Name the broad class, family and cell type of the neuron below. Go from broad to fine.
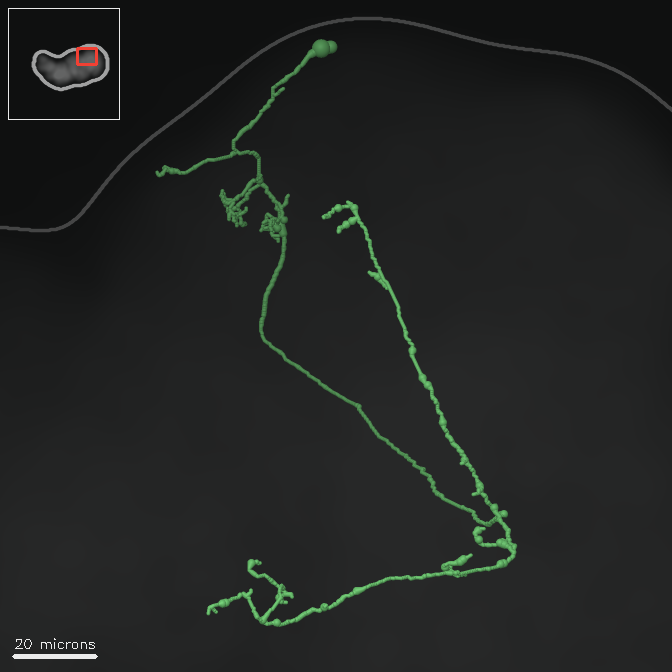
central-brain intrinsic neuron; class Kenyon Cell; KCa'b'-m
